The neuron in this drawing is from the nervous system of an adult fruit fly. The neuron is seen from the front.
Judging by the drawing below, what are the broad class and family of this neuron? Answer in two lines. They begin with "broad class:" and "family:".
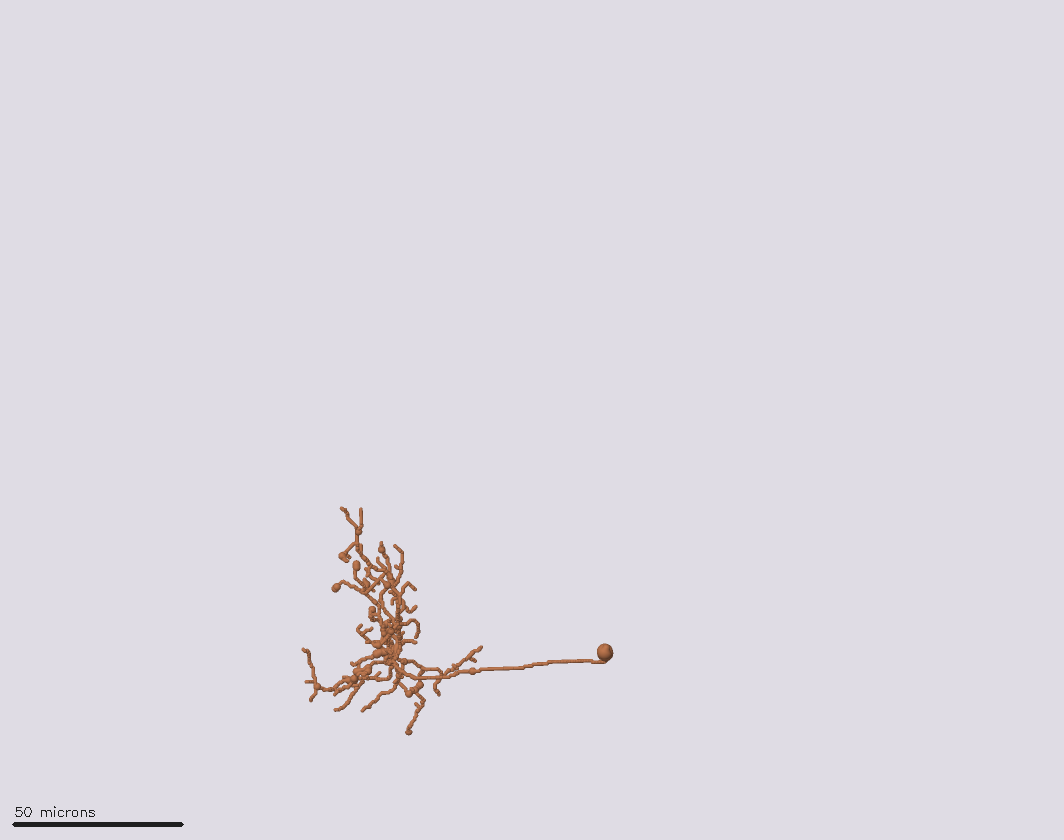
broad class: nerve-cord intrinsic neuron
family: hemilineage 14A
